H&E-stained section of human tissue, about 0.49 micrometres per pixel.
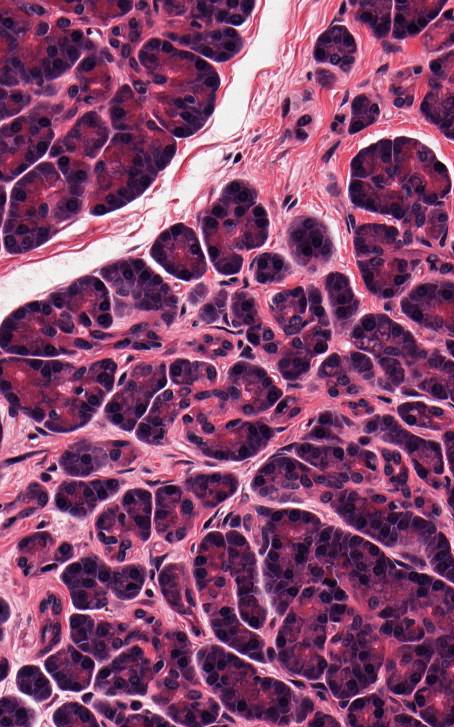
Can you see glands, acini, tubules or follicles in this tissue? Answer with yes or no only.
Yes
